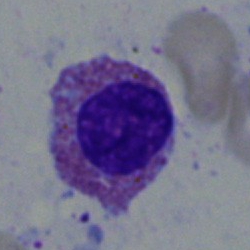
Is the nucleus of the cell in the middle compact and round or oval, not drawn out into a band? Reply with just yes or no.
Yes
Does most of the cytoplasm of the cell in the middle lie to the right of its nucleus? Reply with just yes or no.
No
